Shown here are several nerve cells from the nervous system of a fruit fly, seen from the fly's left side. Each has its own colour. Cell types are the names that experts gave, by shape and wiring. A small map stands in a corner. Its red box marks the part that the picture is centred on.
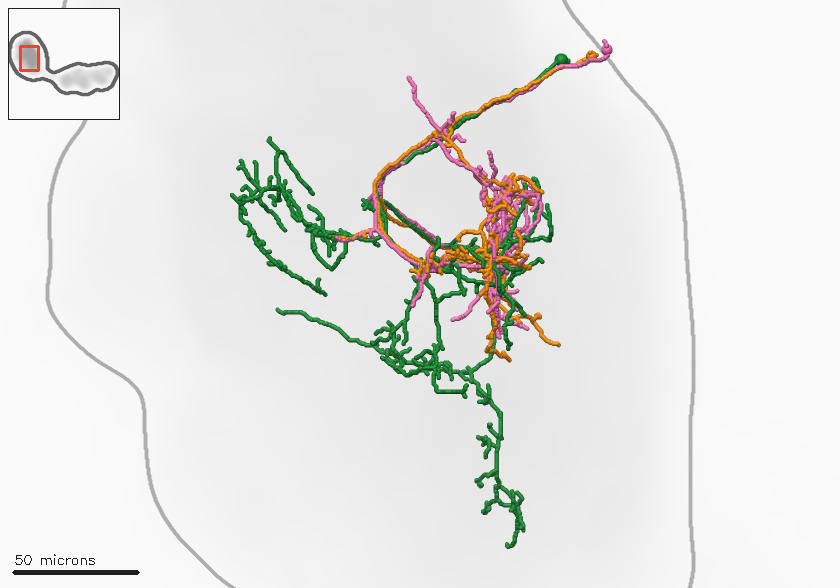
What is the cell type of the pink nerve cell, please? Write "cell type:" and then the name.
cell type: CB3132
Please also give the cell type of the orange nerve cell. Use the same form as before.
cell type: PS253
